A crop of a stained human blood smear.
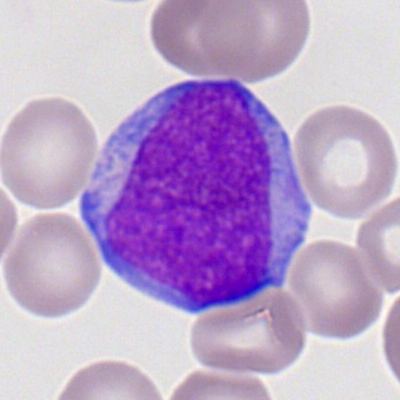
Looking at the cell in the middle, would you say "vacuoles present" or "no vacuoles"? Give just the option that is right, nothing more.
No vacuoles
